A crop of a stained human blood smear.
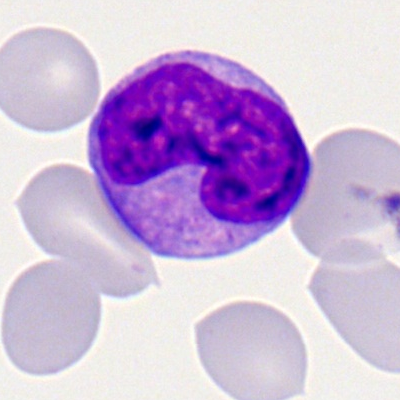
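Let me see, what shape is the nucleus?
Kidney-shaped, with a deep notch on its lower side, and it fills most of the upper part of the cell.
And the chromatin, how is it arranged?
Clumped into darker and paler patches.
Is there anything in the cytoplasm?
Yes, fine pinkish granules.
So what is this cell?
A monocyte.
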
